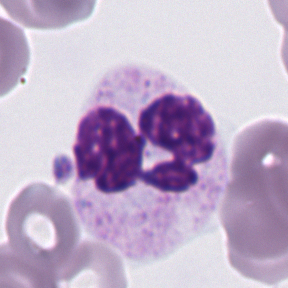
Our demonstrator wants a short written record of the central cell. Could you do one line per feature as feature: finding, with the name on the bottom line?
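Shape: roughly round, with a smooth outline
Nucleus: divided into separate lobes joined by narrow connections
Nucleoli: none visible
Granules: fine and lilac-purple, sprinkled through the cytoplasm
Name: segmented neutrophil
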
